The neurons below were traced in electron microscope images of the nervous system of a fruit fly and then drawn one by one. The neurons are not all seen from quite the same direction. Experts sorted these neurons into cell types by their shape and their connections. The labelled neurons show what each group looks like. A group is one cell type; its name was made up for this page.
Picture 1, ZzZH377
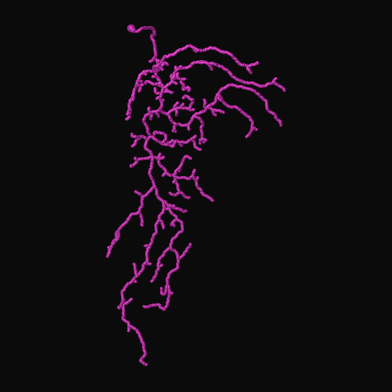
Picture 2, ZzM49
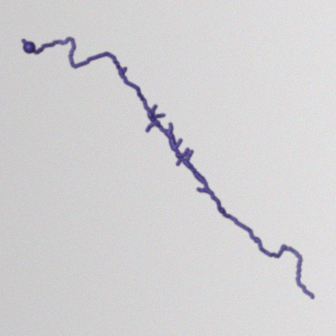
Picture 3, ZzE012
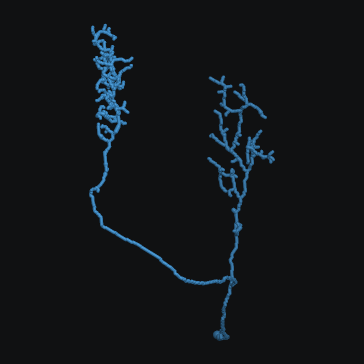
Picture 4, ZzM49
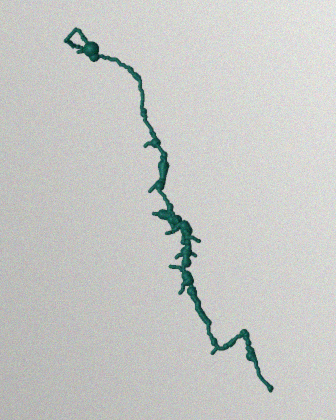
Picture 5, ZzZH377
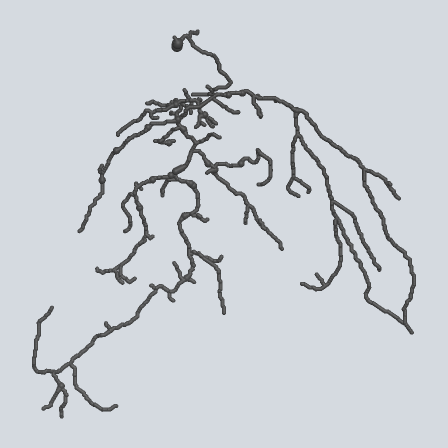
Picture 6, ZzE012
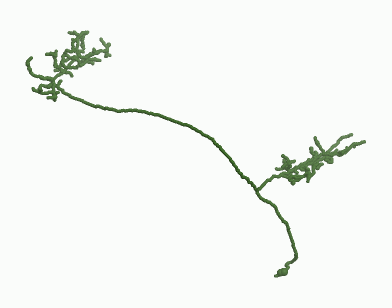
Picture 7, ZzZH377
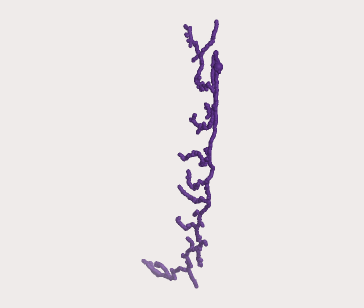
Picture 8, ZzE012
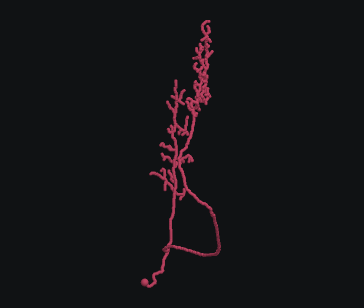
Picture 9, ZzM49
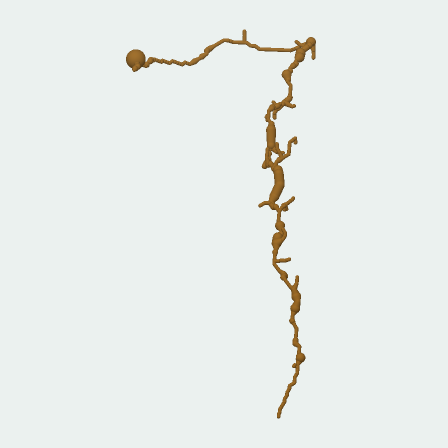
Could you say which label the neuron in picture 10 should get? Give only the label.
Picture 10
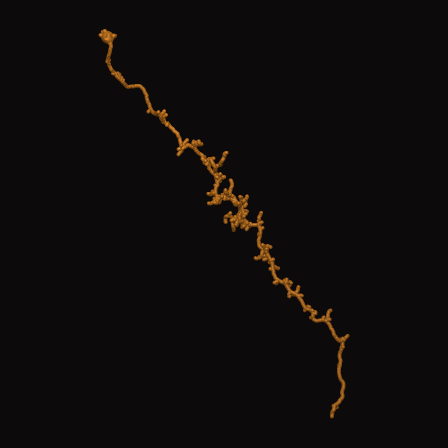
ZzM49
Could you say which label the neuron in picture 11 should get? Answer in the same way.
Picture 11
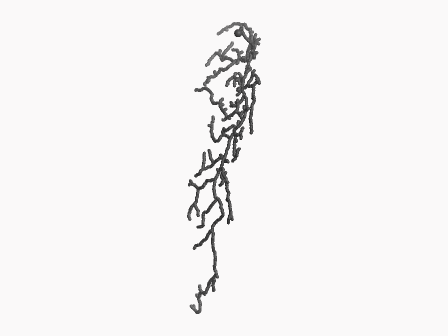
ZzZH377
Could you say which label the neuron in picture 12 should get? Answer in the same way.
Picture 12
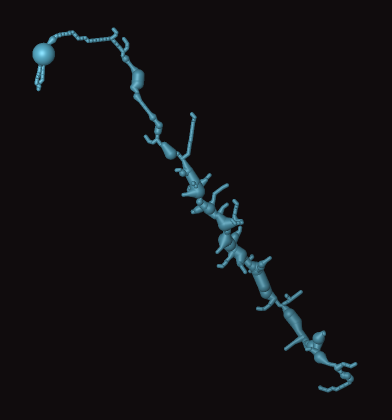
ZzM49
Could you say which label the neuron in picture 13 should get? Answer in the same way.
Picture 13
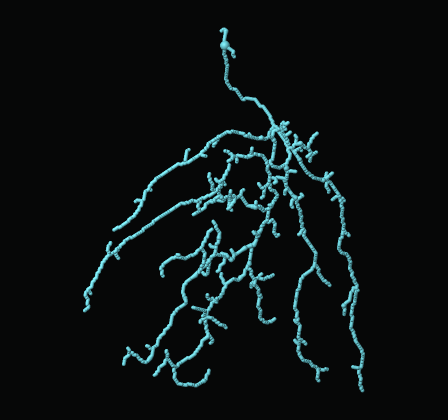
ZzZH377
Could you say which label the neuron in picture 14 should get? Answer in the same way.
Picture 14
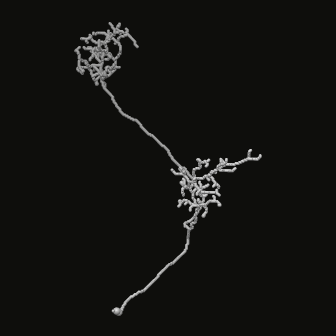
ZzE012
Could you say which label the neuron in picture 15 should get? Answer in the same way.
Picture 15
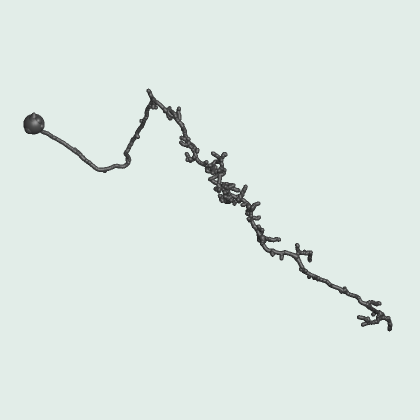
ZzM49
